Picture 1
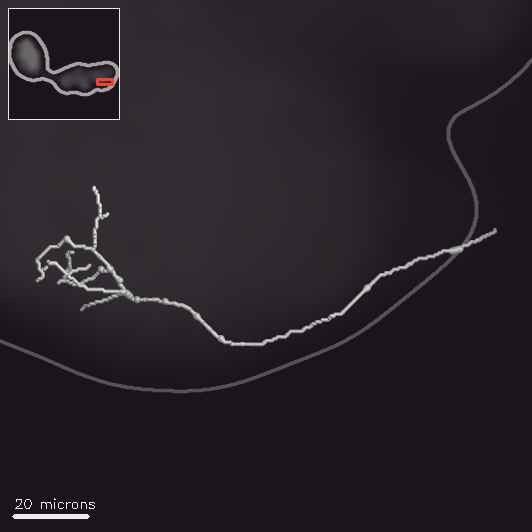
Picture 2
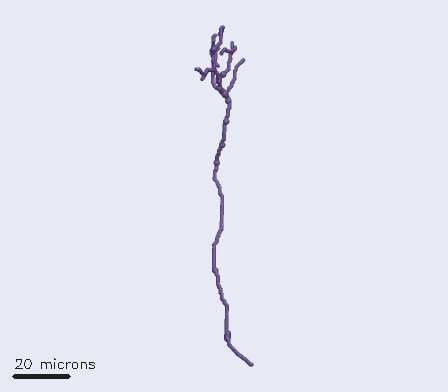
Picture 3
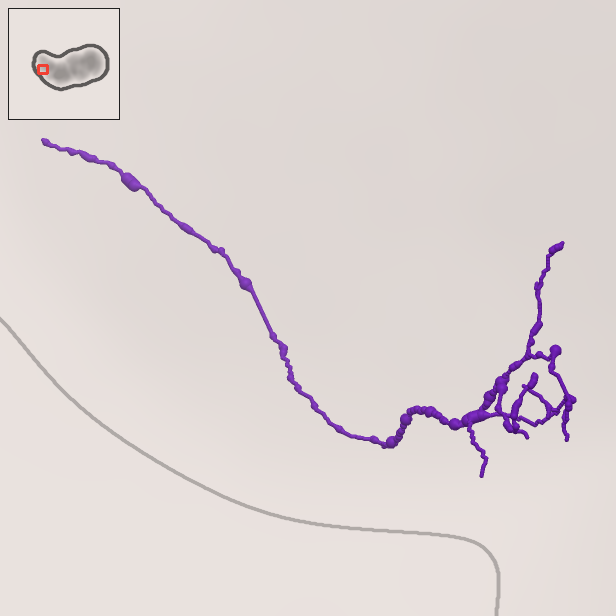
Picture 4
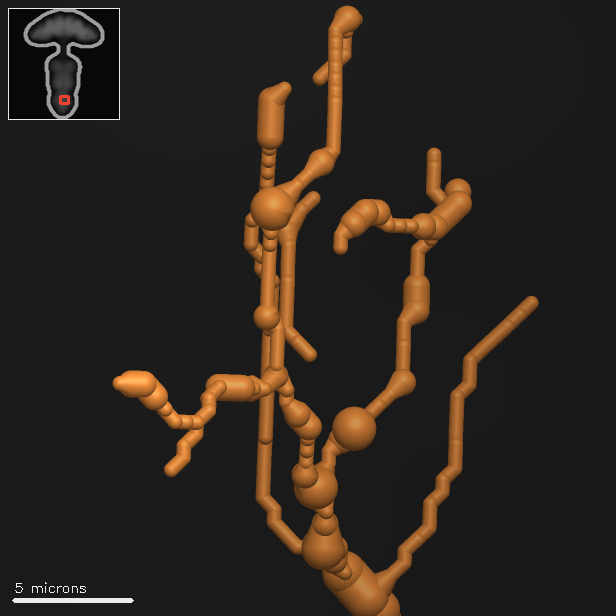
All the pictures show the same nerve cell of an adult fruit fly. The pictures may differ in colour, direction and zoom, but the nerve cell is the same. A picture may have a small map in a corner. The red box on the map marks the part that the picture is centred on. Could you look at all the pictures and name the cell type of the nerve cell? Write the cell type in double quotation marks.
"SNta29"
